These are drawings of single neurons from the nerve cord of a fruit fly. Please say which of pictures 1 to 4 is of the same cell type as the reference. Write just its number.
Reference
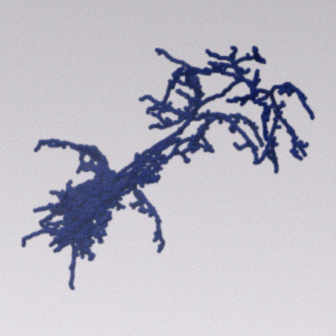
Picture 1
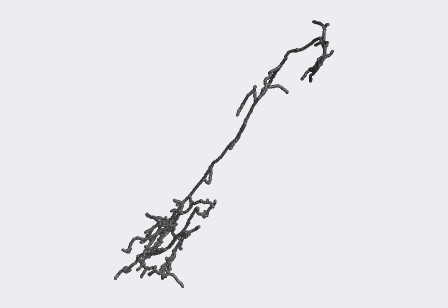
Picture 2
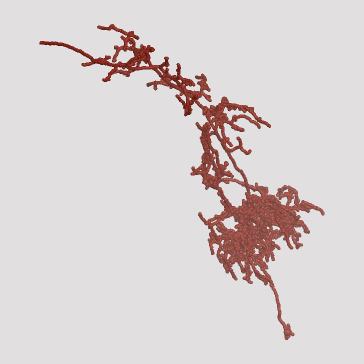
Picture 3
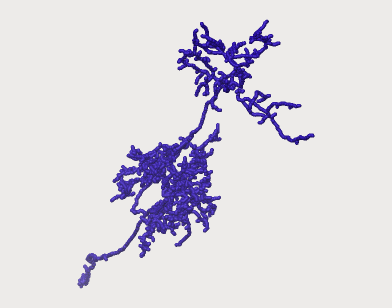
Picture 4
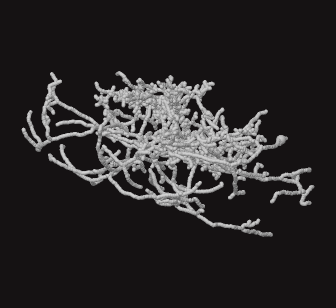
2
